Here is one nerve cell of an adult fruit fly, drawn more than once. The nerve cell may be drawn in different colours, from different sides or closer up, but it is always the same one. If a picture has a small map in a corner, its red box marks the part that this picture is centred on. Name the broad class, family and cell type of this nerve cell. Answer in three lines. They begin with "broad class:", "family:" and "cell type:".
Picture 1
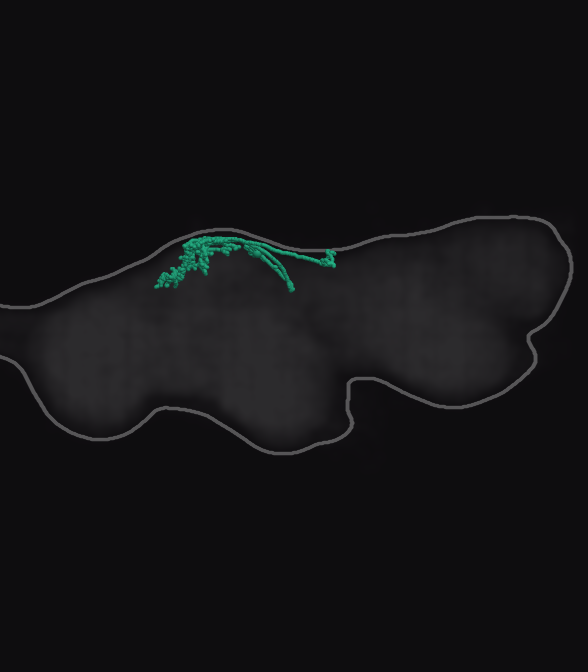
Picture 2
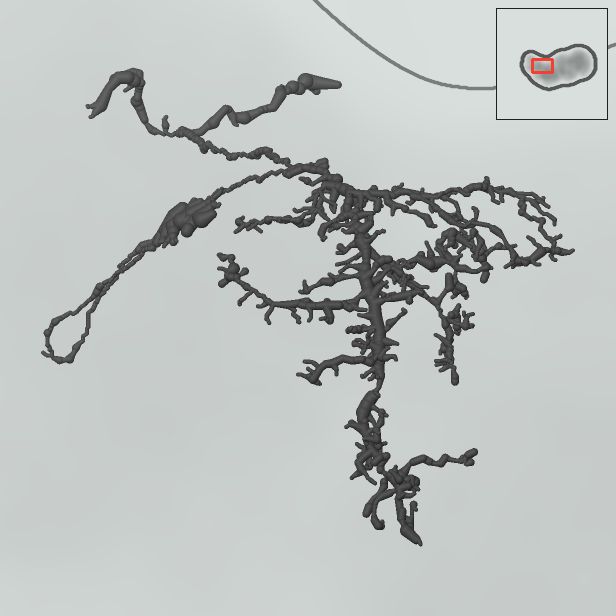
broad class: nerve-cord intrinsic neuron
family: hemilineage 11B
cell type: IN11B001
